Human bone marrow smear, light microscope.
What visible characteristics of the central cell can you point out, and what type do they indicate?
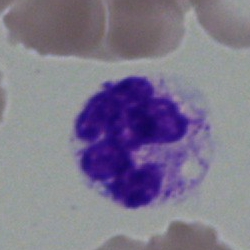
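Dense chromatin here, staining dark purple. The cytoplasm's pale, just a faint lilac tinge to it, with fine purple granules scattered on the right side. There's also a clear rounded space down in the cytoplasm at the lower right. That's a segmented neutrophil.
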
